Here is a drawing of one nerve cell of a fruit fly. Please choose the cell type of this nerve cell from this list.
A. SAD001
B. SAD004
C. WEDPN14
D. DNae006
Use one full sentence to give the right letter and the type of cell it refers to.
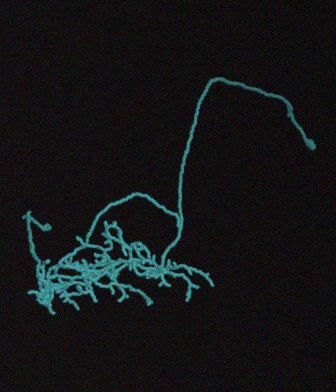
The cell type for the nerve cell is option C, which is WEDPN14.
